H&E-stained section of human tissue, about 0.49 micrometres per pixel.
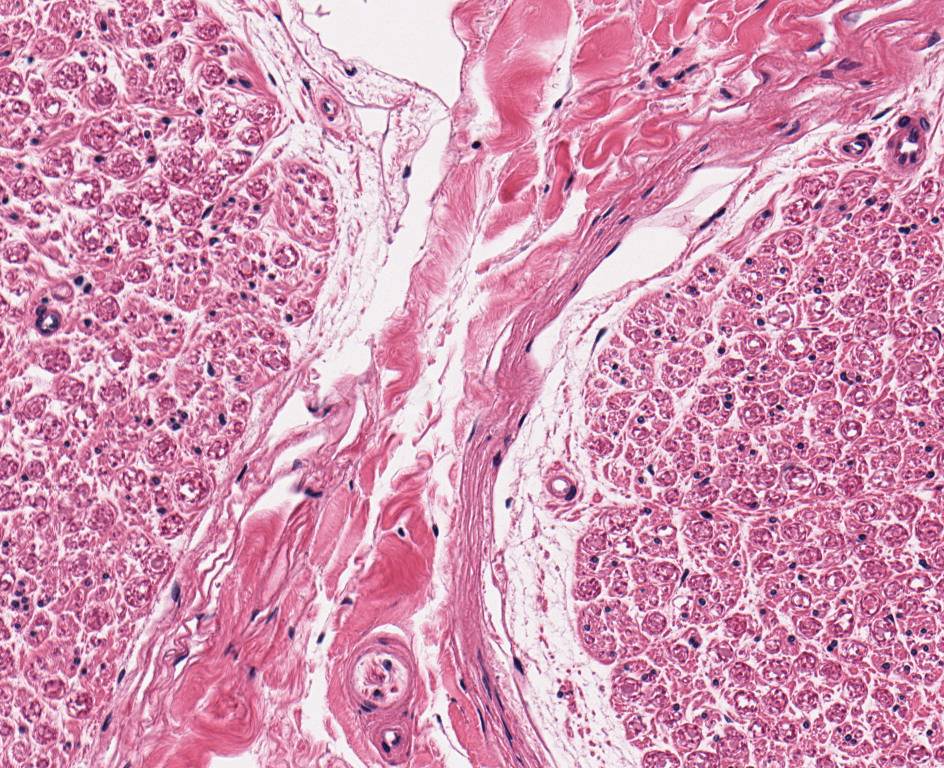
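tibial nerve. Small dark nuclei lie sparsely scattered between the round profiles inside the compartments. Thick wavy bright pink collagen bundles lie in the central band, with thin elongated dark nuclei aligned along it. A small thick-walled vessel in cross section sits in this band near the bottom centre.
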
